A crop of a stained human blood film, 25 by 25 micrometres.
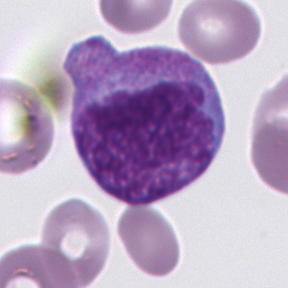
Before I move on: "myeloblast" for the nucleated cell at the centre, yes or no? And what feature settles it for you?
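Start with the nucleus: it fills only the lower part of the cell, leaving most of the cytoplasm above it.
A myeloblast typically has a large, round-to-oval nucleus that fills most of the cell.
So the nucleus speaks against myeloblast. Next, the cytoplasm is dusted with fine pinkish-purple granules and holds no vacuoles. The outline is roughly round, with a small rounded bulge at the upper left, and a red cell lies against the bottom edge. The verdict, then: not a myeloblast, but an atypical promyelocyte.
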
